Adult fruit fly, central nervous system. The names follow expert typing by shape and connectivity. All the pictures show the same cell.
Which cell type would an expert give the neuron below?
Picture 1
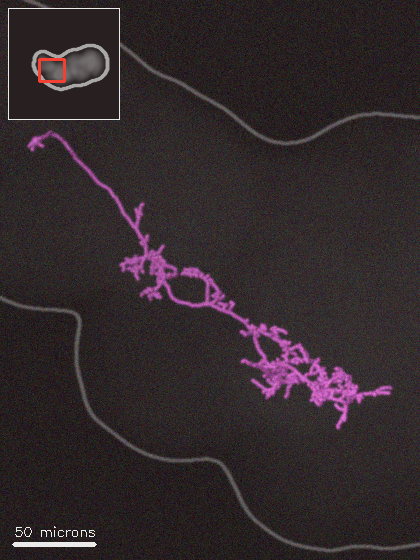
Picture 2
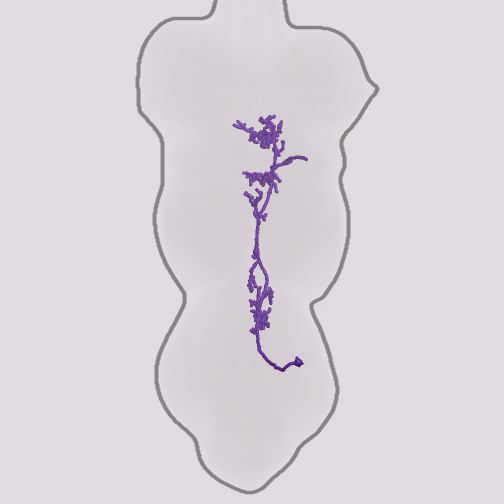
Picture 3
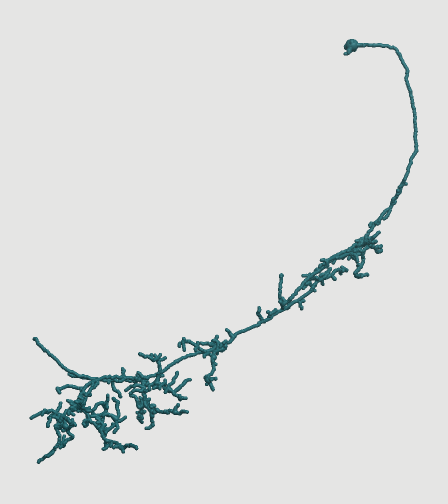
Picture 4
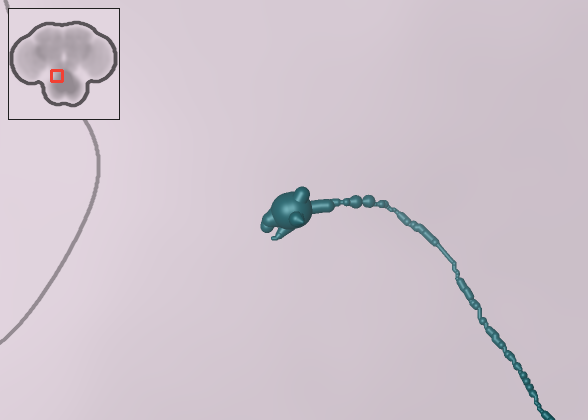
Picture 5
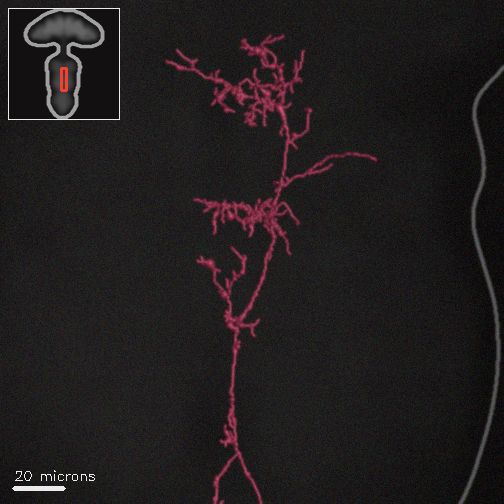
IN09A023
